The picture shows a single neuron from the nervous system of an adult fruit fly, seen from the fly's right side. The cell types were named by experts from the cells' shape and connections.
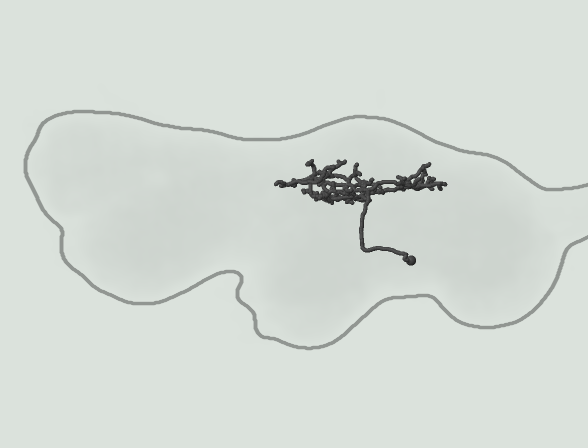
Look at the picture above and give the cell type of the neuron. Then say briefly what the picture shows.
It is of cell type IN16B071. It is a nerve-cord intrinsic neuron. As drawn here it is wider than it is tall.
